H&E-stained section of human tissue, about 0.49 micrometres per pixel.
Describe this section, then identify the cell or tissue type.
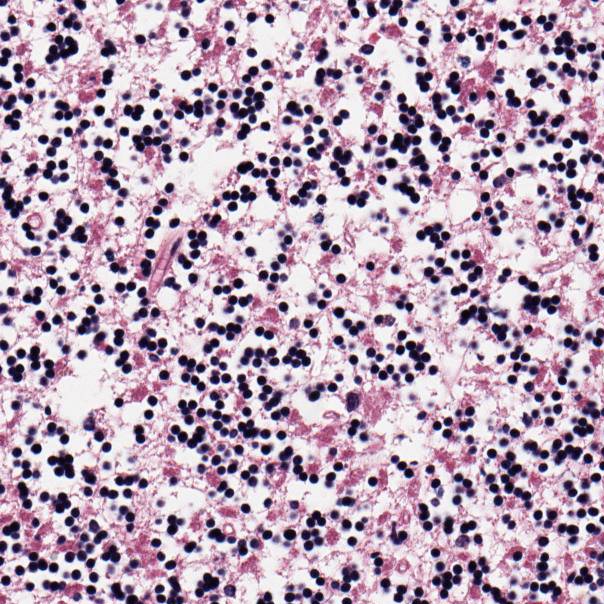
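Small, round nuclei stain intensely dark here, with scarcely any cytoplasm visible around them. Between the clusters of nuclei, small irregular eosinophilic pink islands lie scattered throughout the field. No large cells with abundant cytoplasm are seen anywhere. A thin-walled, elongated capillary runs obliquely just left of centre. This section is cerebellum.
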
